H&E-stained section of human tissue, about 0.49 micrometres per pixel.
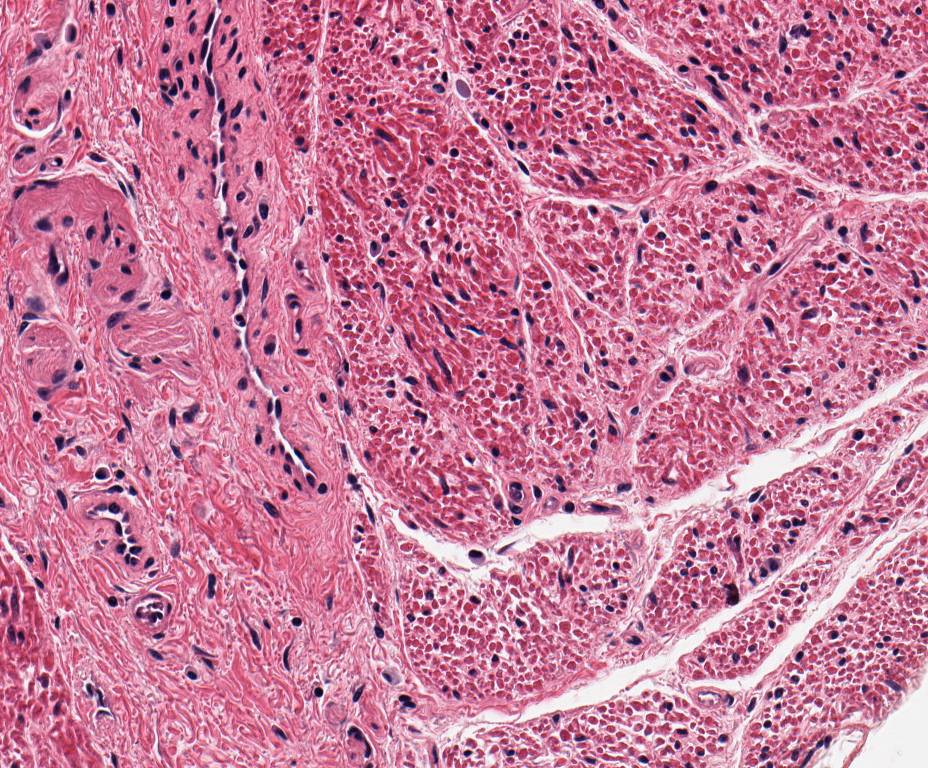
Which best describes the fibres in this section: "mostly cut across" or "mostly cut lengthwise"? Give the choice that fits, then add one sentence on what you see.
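Mostly cut across. The muscle fibres are cut mostly in cross-section, appearing as crowded small rounded pink profiles.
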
